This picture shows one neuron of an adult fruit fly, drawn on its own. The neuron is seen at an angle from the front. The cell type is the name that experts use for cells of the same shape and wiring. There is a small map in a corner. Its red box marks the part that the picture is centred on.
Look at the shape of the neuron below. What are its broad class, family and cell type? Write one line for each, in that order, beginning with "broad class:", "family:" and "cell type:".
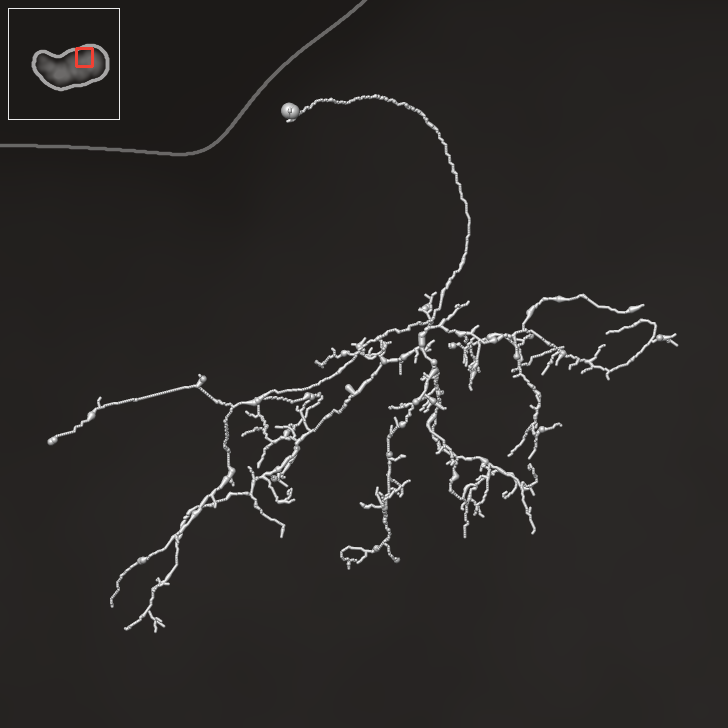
broad class: central-brain intrinsic neuron
family: hemilineage SMPp&v1_posterior
cell type: CL191_a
